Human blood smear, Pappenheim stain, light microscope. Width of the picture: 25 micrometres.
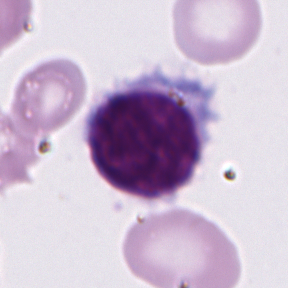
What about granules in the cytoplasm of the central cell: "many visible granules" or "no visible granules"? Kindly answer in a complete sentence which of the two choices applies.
No visible granules are present in the cytoplasm of the cell.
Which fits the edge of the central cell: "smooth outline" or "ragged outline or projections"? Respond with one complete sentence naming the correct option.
The edge of this cell is rough.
